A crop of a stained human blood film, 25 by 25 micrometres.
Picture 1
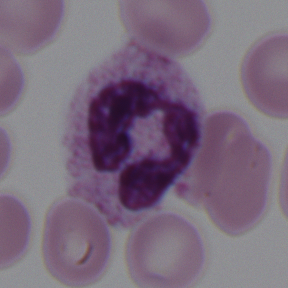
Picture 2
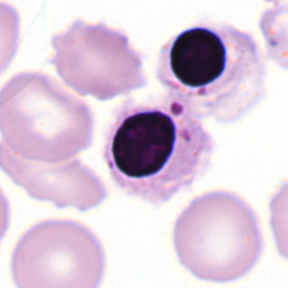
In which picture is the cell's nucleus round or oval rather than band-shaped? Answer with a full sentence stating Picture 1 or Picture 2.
In Picture 2, the cell's nucleus takes the form of one compact round or oval mass.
